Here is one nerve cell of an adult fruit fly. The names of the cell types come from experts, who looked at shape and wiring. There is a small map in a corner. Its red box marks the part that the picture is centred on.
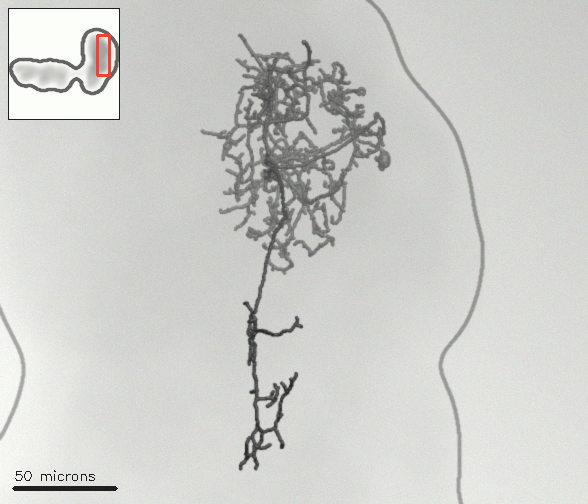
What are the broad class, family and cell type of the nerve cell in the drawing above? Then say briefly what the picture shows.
This is a central-brain intrinsic neuron. The family is hemilineage VLPa1_medial. The cell type is AVLP748m. From top to bottom in the picture it spans about 200 microns. The picture shows dozens of branch ends.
